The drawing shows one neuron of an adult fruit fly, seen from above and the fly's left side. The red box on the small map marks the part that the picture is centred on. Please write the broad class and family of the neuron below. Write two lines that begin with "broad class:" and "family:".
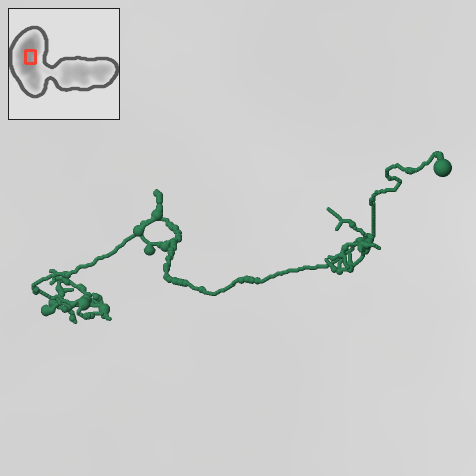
broad class: central-brain intrinsic neuron
family: class CX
